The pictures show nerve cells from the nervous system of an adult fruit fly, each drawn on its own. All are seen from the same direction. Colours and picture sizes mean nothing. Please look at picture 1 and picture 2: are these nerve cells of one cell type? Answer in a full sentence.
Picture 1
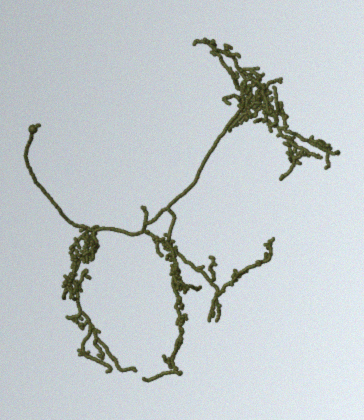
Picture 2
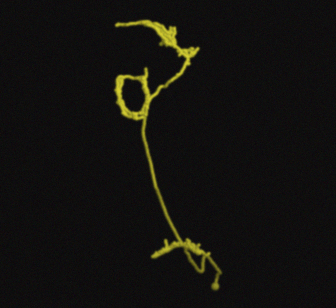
They are of different cell types.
